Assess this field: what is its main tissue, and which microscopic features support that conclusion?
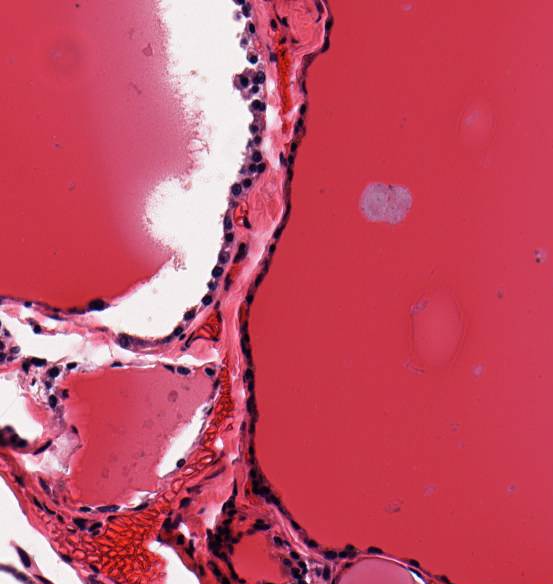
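Structure: thyroid follicle. Large rounded spaces of smooth, homogeneous pink material, separated by thin walls, fill most of the field. Lining: one layer of flattened to low cuboidal cells, small dark round nuclei.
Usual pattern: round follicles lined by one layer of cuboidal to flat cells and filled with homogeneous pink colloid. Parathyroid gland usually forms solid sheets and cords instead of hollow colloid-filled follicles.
Right-hand content holds a few pale vacuoles; upper left content has pulled away, leaving a white gap.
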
